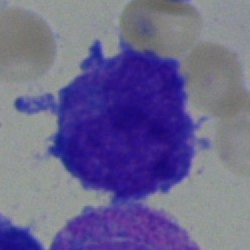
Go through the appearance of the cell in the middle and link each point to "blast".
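What fits a blast here is mainly the cytoplasm: it is scant and hard to separate from the nucleus.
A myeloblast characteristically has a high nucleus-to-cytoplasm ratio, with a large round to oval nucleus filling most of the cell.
The scant cytoplasm in this cell is in keeping with such a high ratio. The outline is irregular and ragged rather than smooth, and small cytoplasmic tags and blebs project from the surface, the largest extending from the left side. The whole cell stains a deep blue-purple.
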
